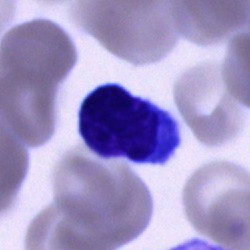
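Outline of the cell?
Oval, longer left to right than top to bottom.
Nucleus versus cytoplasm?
Nucleus fills almost the whole cell; at most a very thin cytoplasmic rim around it.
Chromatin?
Dense, very dark blue-purple.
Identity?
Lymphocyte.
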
